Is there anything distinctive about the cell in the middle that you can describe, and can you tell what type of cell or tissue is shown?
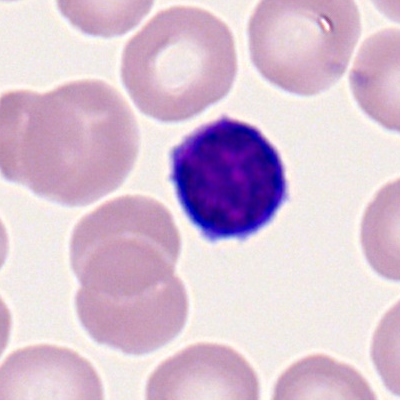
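The chromatin is dense, dark purple and coarsely clumped. Cytoplasm is scant, at most a very thin rim around the nucleus. The outline is roughly round, and no vacuoles are visible. This is a lymphocyte.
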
